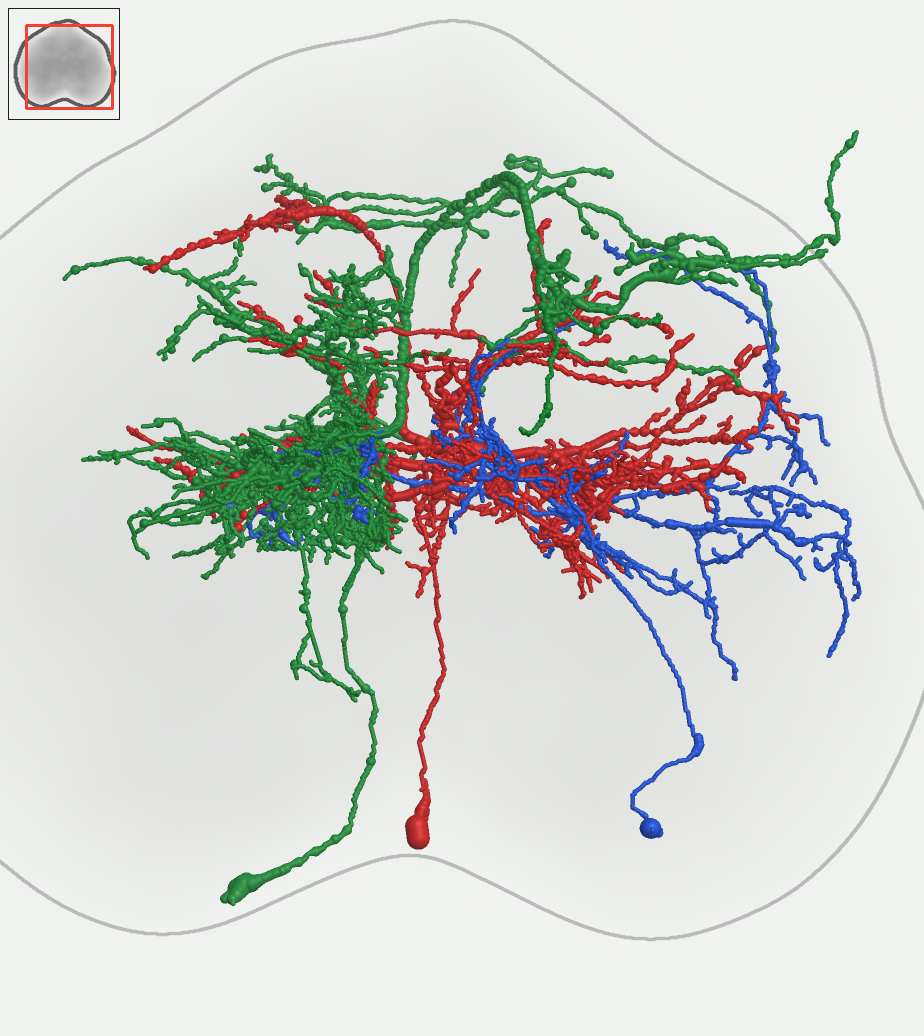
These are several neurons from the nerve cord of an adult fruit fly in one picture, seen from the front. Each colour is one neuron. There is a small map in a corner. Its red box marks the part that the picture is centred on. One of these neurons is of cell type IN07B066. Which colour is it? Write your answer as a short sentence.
The colour is blue.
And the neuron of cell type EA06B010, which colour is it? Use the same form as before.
The colour is green.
